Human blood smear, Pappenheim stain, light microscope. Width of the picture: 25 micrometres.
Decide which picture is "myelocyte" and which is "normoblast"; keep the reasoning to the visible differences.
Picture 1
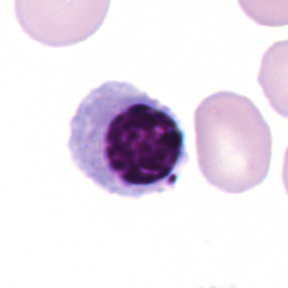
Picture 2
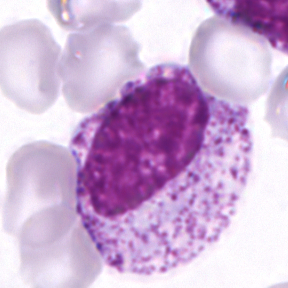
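Picture 1: normoblast. Picture 2: myelocyte. Nucleus, picture 1: round, no indentation, about 7 micrometres across; chromatin dark purple, coarsely clumped; no nucleoli visible.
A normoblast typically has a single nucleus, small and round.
A small dark round dot sits at the lower right edge of that nucleus. Cytoplasm, picture 1: pale greyish-blue. Cytoplasm, picture 2: abundant, a wide zone below and right of the nucleus; filled with many purple granules; very pale, almost colourless, between them. Outline, picture 1: slightly irregular, with a faintly ragged edge. Picture 2: red cells pressed against the left side of the cell.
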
